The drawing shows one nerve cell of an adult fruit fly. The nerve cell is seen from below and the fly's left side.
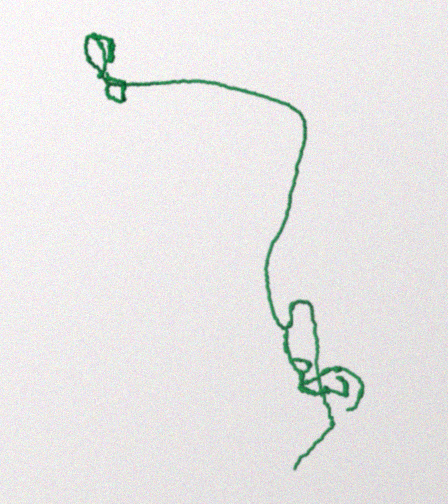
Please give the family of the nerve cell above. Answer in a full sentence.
The family is class olfactory.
